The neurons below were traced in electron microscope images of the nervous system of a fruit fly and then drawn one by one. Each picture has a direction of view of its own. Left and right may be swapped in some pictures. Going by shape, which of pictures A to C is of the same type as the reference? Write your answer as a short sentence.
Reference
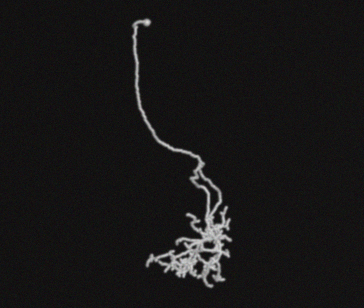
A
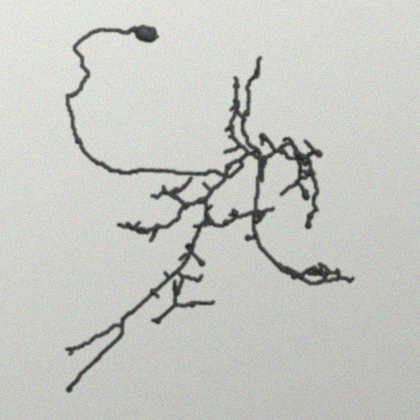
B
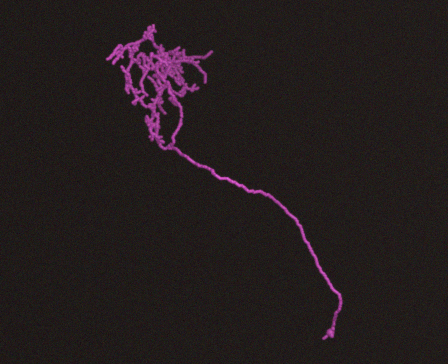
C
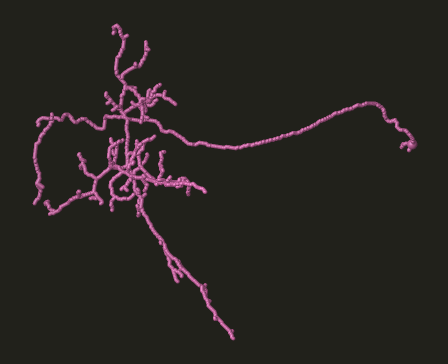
Picture B shows a neuron of the same cell type.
